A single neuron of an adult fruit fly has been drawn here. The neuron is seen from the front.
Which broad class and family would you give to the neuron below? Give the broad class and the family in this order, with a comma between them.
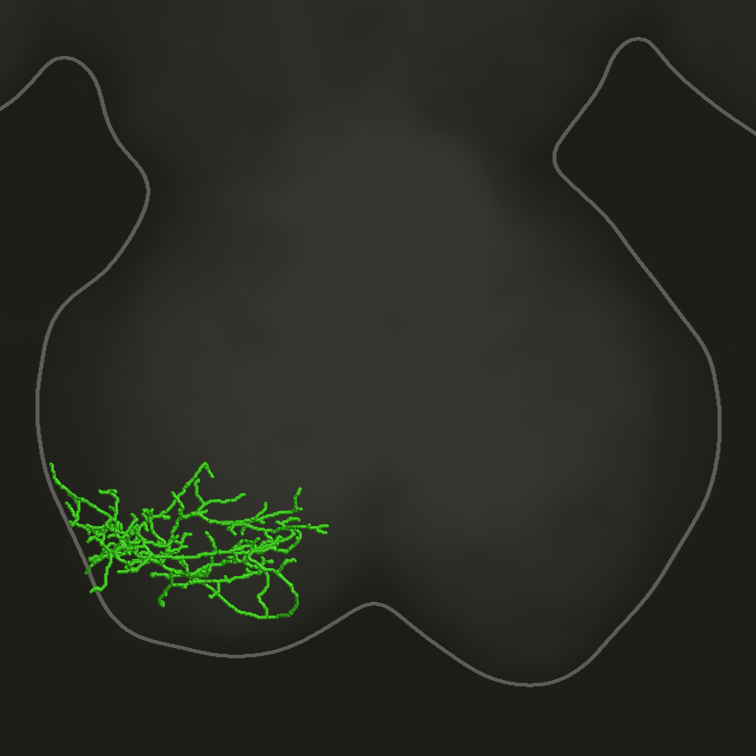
nerve-cord intrinsic neuron, hemilineage 01B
